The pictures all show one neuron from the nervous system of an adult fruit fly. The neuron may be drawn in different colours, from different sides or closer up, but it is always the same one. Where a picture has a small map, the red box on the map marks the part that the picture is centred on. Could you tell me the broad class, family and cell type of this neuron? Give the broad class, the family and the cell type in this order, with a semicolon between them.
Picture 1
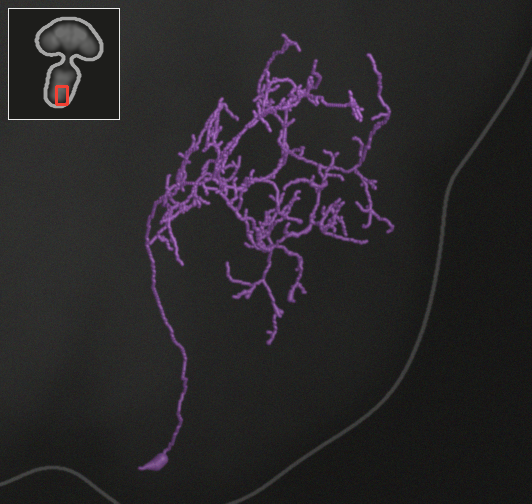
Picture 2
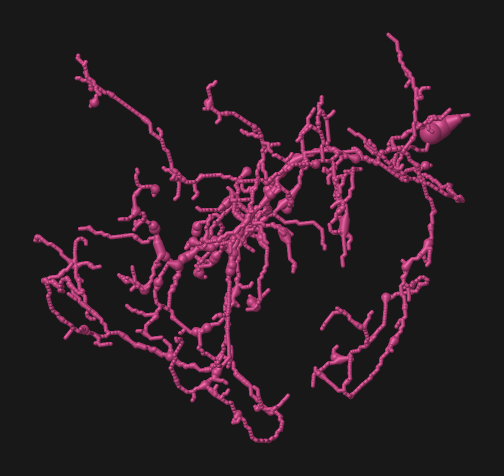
nerve-cord intrinsic neuron; hemilineage 21A; IN21A061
